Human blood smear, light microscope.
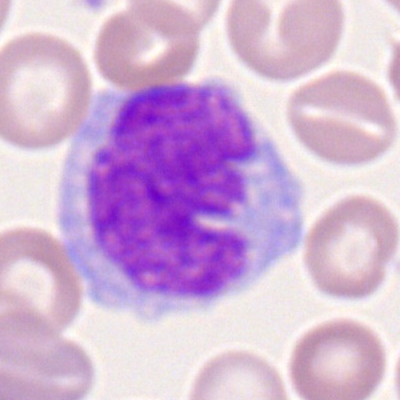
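Monocyte in the middle of a stained blood smear. Outline roughly round, edges slightly irregular. Nucleus notched on its right side and filling most of the cell. No distinct granules in the cytoplasm.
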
